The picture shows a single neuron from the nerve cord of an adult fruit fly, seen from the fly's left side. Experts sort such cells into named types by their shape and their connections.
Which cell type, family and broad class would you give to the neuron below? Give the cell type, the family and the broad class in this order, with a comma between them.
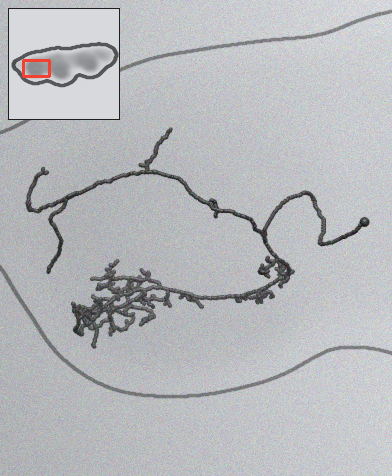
IN03A094, hemilineage 03A, nerve-cord intrinsic neuron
